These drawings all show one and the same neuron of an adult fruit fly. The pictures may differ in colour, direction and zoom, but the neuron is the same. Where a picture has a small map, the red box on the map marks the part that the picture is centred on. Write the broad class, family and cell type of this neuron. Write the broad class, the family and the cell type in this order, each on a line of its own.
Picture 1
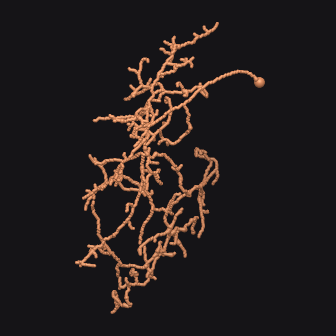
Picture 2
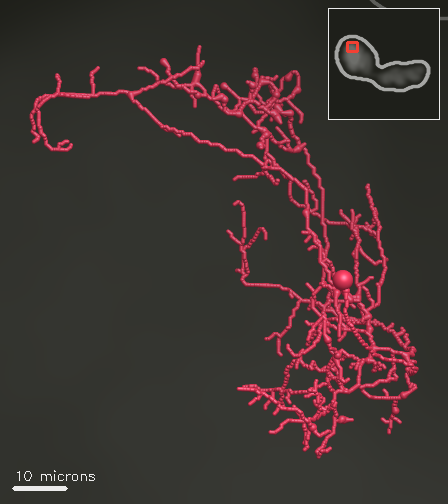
central-brain intrinsic neuron
hemilineage LHp3
CB1326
